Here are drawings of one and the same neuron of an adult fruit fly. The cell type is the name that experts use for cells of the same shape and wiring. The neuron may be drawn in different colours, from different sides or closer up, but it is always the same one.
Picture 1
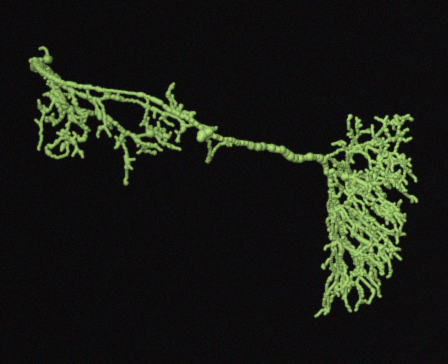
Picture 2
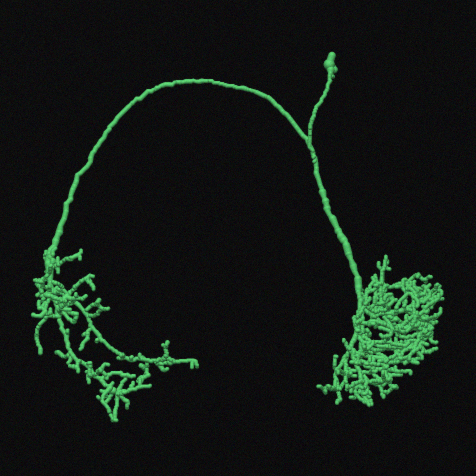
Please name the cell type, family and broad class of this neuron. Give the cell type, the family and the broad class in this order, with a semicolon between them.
LT51; hemilineage VPNl&d1_medial; visual projection neuron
